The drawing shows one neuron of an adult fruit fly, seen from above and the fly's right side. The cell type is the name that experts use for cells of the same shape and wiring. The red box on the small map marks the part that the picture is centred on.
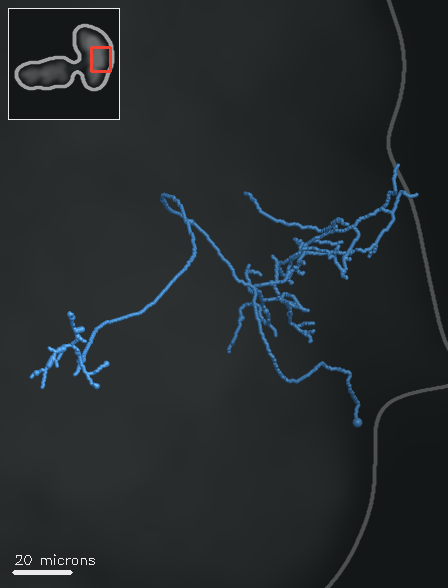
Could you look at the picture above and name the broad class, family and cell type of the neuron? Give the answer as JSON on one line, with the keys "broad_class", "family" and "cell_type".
{"broad_class": "central-brain intrinsic neuron", "family": "hemilineage ALv1", "cell_type": "CB3228"}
